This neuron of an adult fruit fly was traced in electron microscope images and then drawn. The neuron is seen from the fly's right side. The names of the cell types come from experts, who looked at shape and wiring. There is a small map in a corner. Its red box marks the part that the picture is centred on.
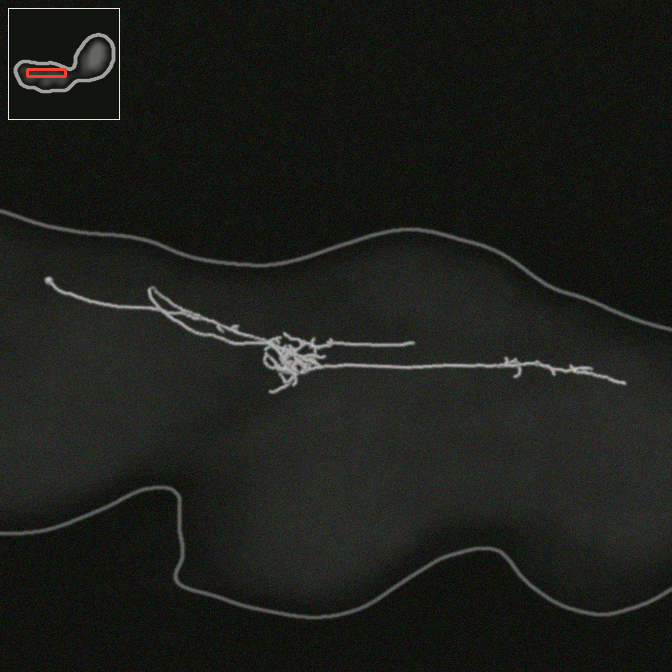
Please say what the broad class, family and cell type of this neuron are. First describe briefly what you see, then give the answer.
The cell body can be seen on the left of the picture. In this view it is more than twice as wide as it is tall. This is a nerve-cord intrinsic neuron. Its family is hemilineage 06A. It is of cell type IN06A123.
